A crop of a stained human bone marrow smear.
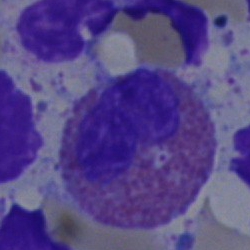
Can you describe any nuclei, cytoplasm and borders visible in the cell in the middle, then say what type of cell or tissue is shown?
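The outline is round and smooth. The nucleus lies off-centre, toward the upper left of the cell. Cytoplasm is abundant and covers more of the cell than the nucleus does. Granules extend all the way out to the cell edge. This is an eosinophil.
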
